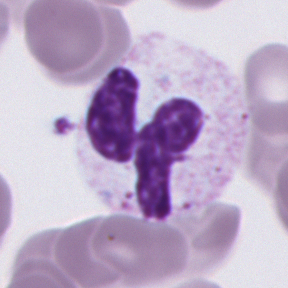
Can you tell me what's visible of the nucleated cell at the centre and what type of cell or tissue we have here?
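Outline roughly round. Nucleus in three lobes, joined near cell centre; no nucleoli visible. Fine pink-lilac granules scattered throughout cytoplasm. Segmented neutrophil.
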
